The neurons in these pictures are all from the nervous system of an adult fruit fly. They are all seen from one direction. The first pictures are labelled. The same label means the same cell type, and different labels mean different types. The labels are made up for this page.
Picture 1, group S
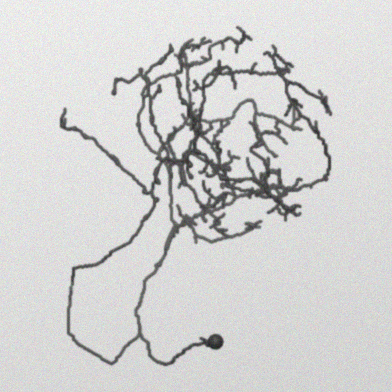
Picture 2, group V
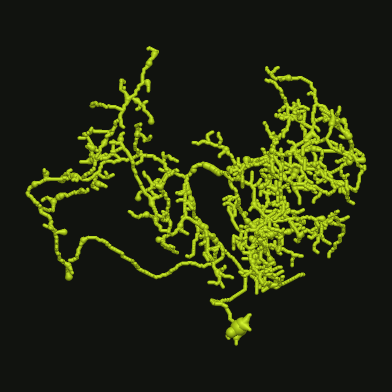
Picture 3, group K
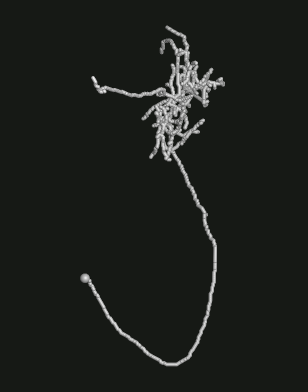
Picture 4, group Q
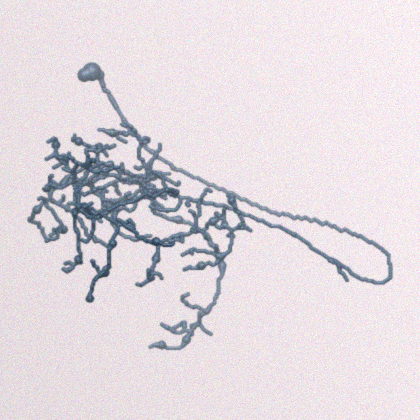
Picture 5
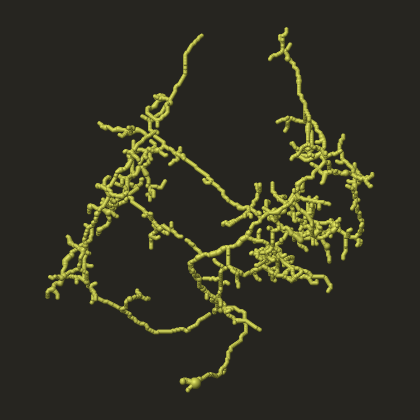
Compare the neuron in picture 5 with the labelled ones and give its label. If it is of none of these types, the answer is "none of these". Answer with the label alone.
group V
